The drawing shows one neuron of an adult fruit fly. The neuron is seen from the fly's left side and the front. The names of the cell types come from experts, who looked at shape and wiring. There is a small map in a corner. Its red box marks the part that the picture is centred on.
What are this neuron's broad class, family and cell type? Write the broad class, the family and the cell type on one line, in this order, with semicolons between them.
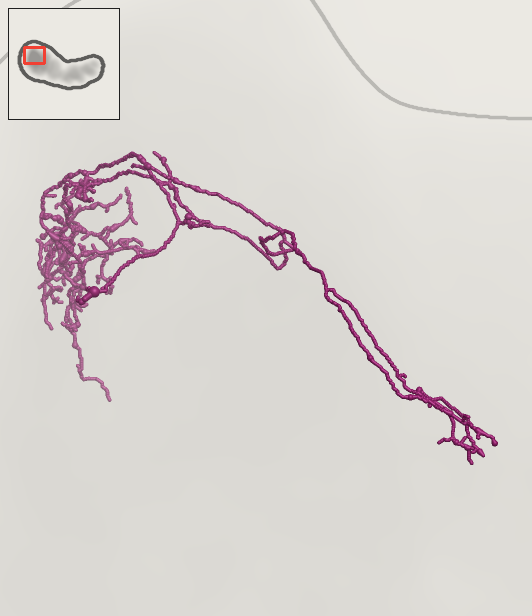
central-brain intrinsic neuron; hemilineage SMPad1; SIP147m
